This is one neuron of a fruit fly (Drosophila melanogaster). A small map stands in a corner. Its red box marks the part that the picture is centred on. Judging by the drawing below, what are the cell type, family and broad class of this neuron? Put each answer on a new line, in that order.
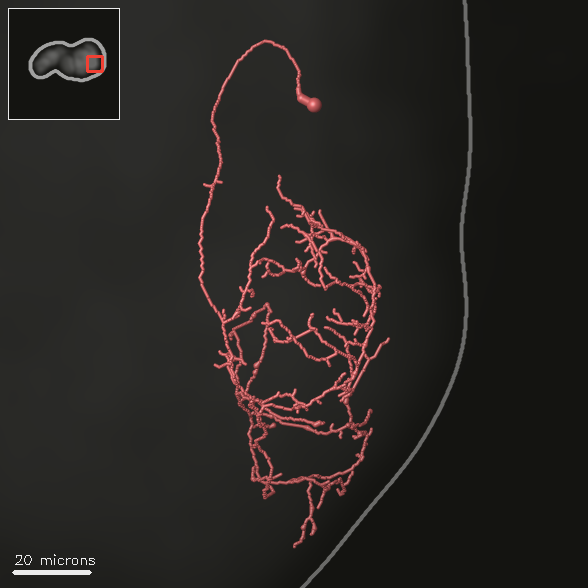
CB3274
hemilineage LHa3
central-brain intrinsic neuron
